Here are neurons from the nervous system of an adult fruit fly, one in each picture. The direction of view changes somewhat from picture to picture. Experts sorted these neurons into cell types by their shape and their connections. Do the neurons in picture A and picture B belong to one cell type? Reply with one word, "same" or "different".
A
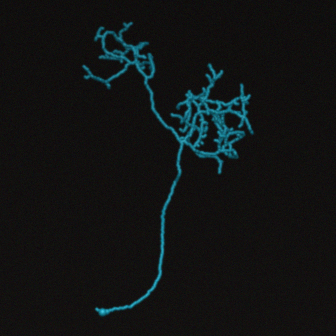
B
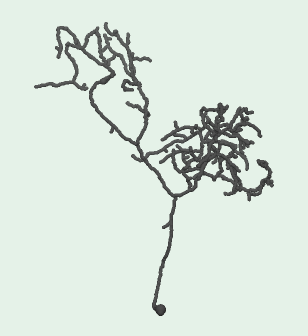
same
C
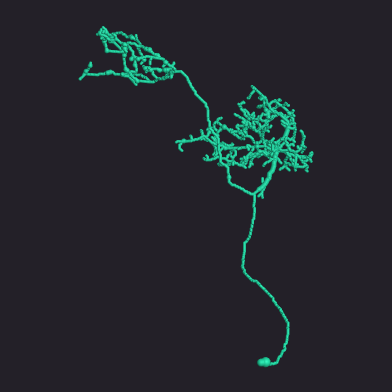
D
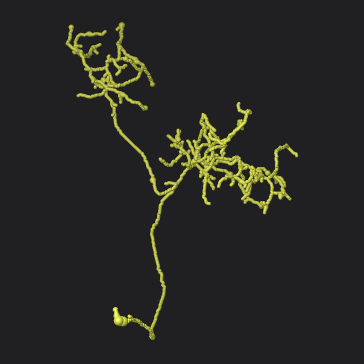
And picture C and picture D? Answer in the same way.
same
